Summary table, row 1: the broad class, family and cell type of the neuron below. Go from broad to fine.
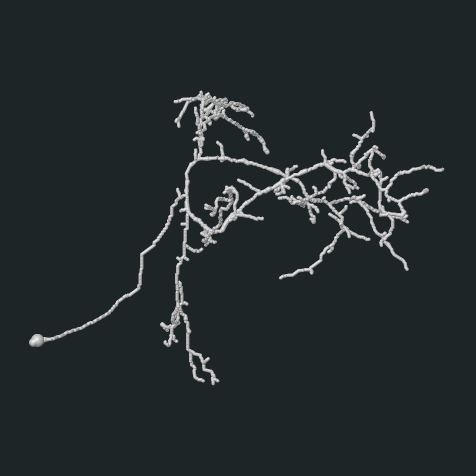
nerve-cord intrinsic neuron; hemilineage 08A; IN08A023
